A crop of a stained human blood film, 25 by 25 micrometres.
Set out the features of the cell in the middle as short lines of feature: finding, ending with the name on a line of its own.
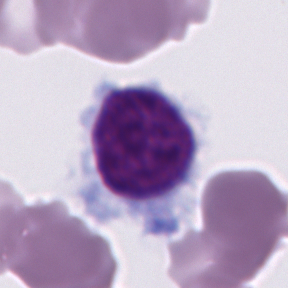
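Nucleoli: none visible in the nucleus.
Cytoplasm colour: pale blue.
Cytoplasm extent: widest below the nucleus.
Granules: none distinct in the cytoplasm.
Name: hairy cell.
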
